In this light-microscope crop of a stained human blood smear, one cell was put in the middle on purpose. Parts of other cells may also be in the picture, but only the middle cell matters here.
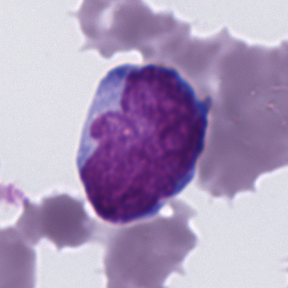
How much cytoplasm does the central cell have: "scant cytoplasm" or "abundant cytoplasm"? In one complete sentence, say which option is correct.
Most of the cell is filled by the nucleus.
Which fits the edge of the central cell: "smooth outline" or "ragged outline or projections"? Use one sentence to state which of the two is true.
There is a smooth outline around this cell, free of projections.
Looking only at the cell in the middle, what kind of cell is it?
myeloblast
